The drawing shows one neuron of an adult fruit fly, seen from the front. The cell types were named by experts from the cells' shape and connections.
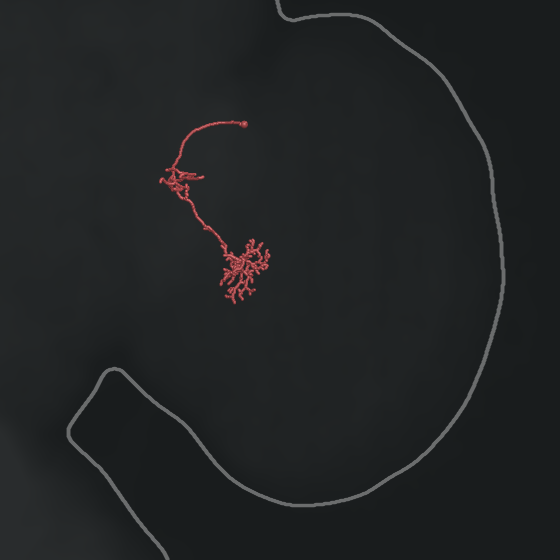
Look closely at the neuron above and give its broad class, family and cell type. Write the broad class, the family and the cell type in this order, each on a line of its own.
visual projection neuron
hemilineage VPNp2
LC18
